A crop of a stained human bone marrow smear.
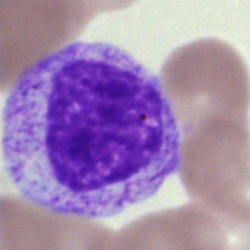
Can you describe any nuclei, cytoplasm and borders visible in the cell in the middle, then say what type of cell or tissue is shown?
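Outline round and smooth. Chromatin dark purple, mottled with paler patches. Cytoplasm pale lilac-blue, fine purple granules scattered through it. Cell: myelocyte.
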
